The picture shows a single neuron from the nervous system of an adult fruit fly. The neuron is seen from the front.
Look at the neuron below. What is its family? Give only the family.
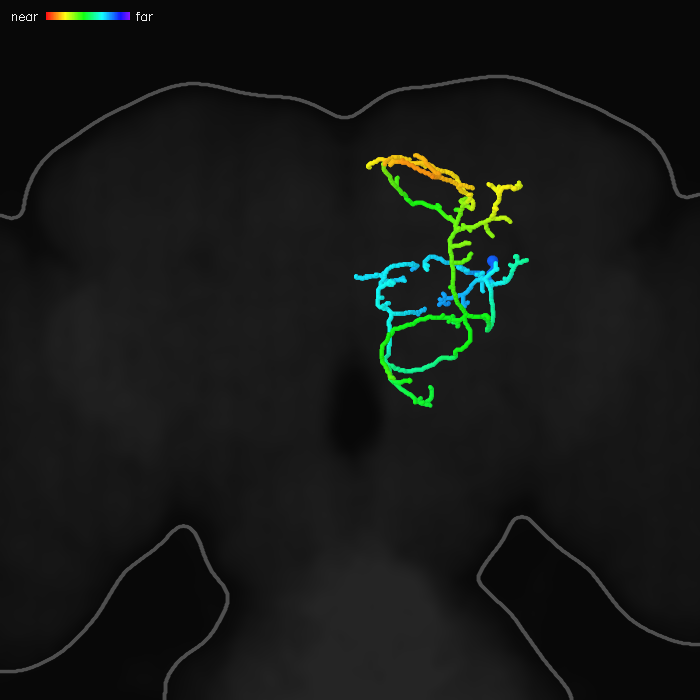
hemilineage SMPpv2_ventral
